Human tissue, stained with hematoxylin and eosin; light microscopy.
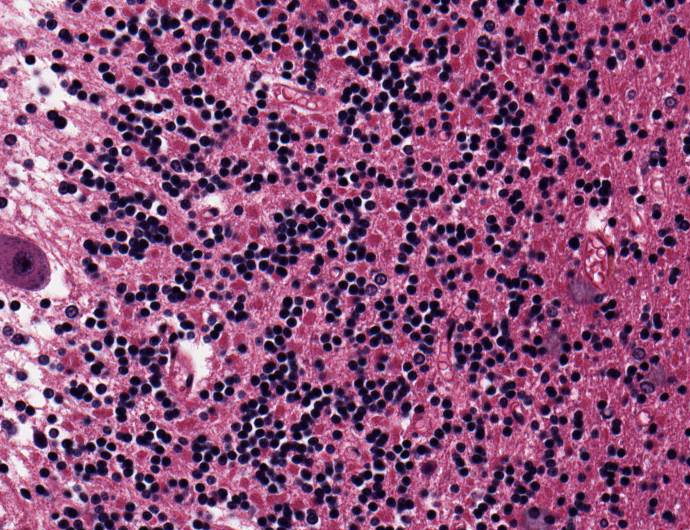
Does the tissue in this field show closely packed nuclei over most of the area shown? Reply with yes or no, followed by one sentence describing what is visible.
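Yes. Small round dark nuclei are densely packed across most of the field without forming rows, cords or glands.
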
